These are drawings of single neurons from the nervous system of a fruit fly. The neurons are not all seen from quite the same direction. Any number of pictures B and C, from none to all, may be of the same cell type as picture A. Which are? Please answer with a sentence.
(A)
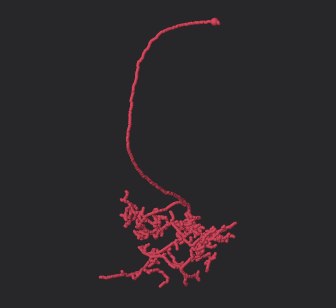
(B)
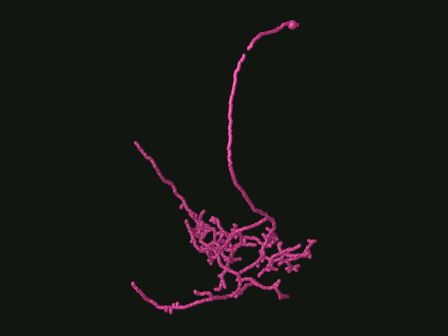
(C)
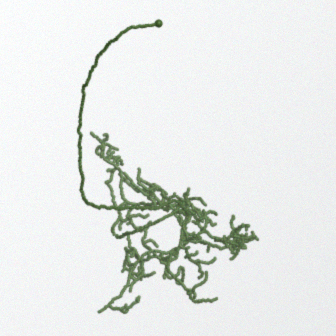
Picture B and picture C are of the same cell type.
